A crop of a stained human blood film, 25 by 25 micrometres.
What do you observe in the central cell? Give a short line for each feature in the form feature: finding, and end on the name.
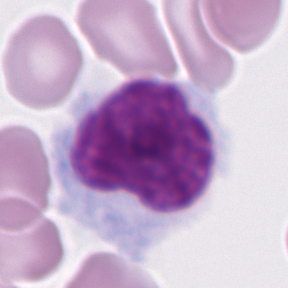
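Nucleus: off-centre, close to the upper-right edge
Cytoplasm: widest below and to the left of the nucleus
Granules: no coarse coloured ones visible
Outer edge: faint and ragged, not sharp
Name: hairy cell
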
